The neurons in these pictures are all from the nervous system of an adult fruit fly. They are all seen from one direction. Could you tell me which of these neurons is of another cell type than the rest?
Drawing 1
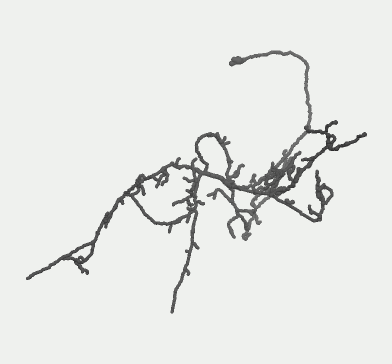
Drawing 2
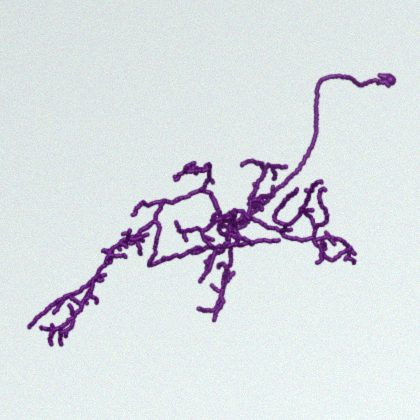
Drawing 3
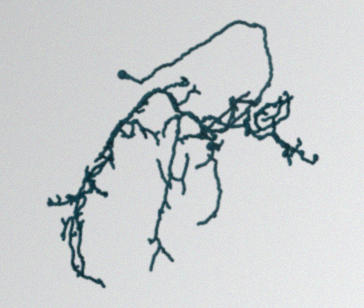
Drawing 1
